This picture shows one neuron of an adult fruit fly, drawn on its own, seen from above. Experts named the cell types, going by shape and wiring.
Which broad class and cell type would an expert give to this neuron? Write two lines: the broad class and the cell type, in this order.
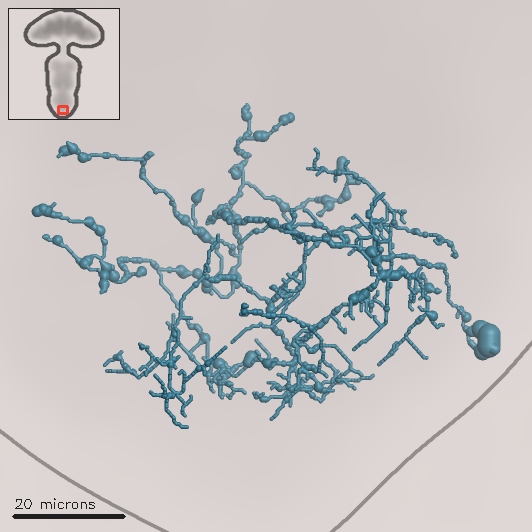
nerve-cord intrinsic neuron
INXXX417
